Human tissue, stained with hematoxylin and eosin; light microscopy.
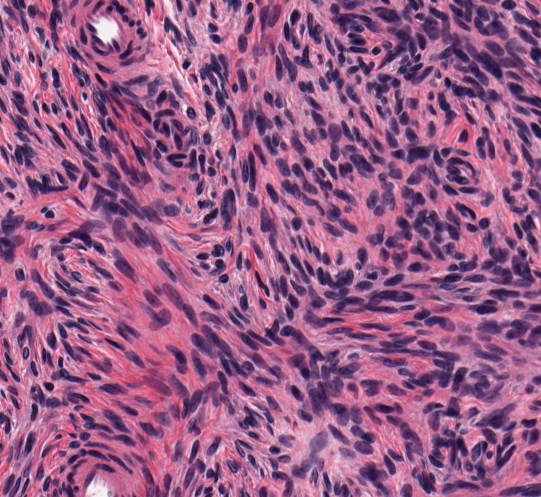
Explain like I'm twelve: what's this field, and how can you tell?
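What you've got here is ovarian cortex. Spindle cells are packed tightly across the whole field, in short fascicles crossing one another in varying directions.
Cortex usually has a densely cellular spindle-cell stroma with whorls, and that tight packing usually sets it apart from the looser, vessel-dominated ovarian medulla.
So the packing fits, and so does the whorl at the top left, where spindle cells wrap concentrically round a small round empty space. Thin, wavy pink collagen strands lie between the cells, and there's no epithelium or gland anywhere.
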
